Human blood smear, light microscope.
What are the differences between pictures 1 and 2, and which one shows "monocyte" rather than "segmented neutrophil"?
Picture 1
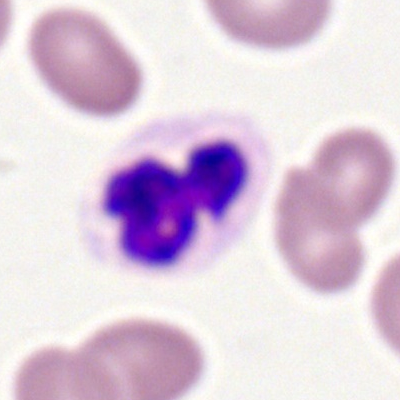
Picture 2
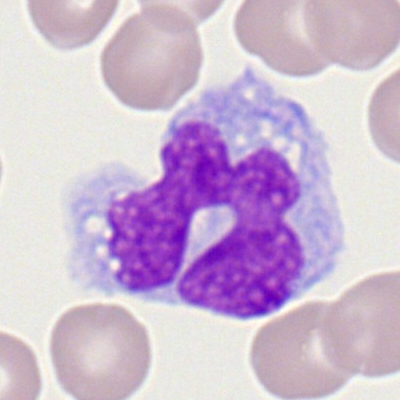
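Seen side by side, picture 1 holds the segmented neutrophil and picture 2 the monocyte. Cytoplasm colour separates them: the neutrophil's is pale pinkish-lilac, forming a moderate rim around the nucleus, while the monocyte's is pale greyish-blue.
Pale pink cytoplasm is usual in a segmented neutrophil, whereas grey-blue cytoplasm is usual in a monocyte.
The monocyte's nucleus is deeply folded, with a pale notch cutting in from its lower edge.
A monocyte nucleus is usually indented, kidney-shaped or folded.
The outlines differ as well: smooth and roughly oval in the neutrophil, irregular and slightly ragged in the monocyte. The monocyte's cytoplasm holds several small clear vacuoles, whereas the neutrophil's shows none. In the neutrophil the chromatin is dark purple and densely clumped, and no nucleoli are visible.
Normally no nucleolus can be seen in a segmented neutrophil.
The neutrophil's cytoplasm has no coarse orange-red granules, and the monocyte's has none that are coarse and orange or dark purple.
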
